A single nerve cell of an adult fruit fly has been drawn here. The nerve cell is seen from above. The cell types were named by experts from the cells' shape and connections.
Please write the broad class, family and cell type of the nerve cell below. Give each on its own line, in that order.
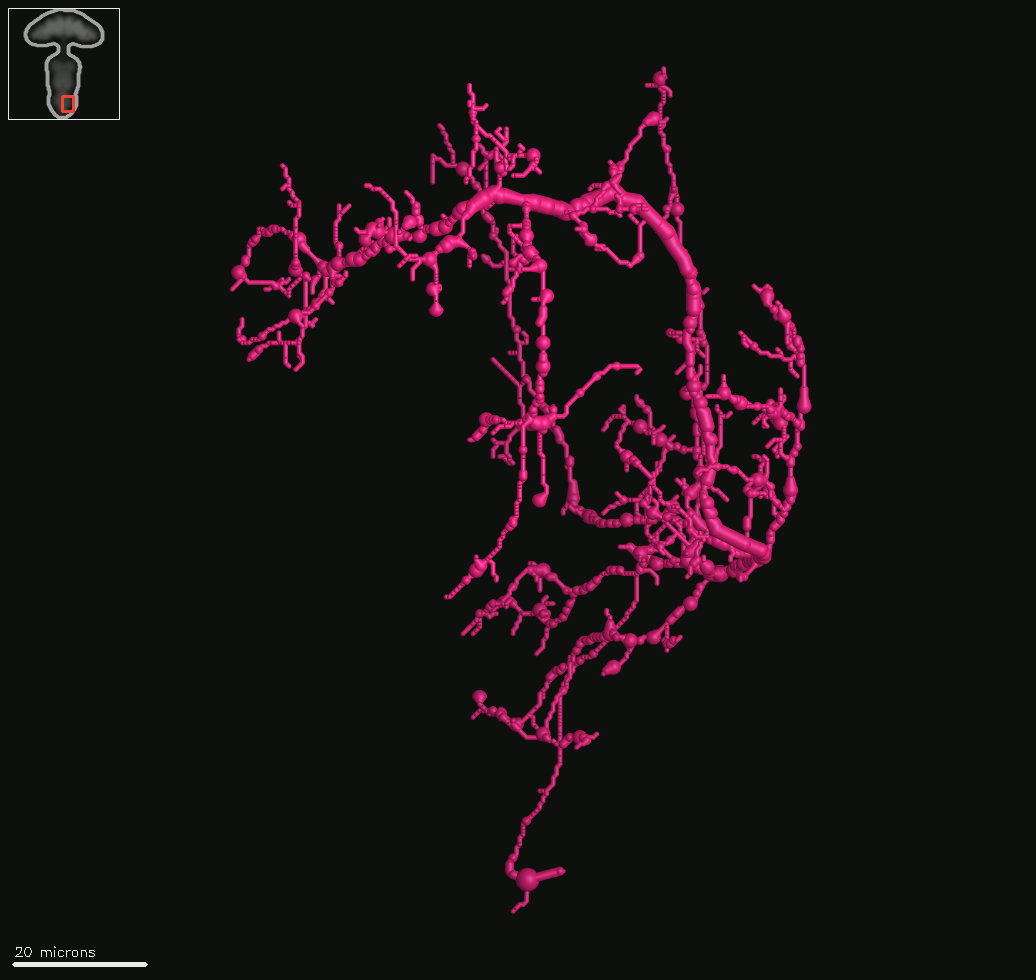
nerve-cord intrinsic neuron
hemilineage 13A
IN13A028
